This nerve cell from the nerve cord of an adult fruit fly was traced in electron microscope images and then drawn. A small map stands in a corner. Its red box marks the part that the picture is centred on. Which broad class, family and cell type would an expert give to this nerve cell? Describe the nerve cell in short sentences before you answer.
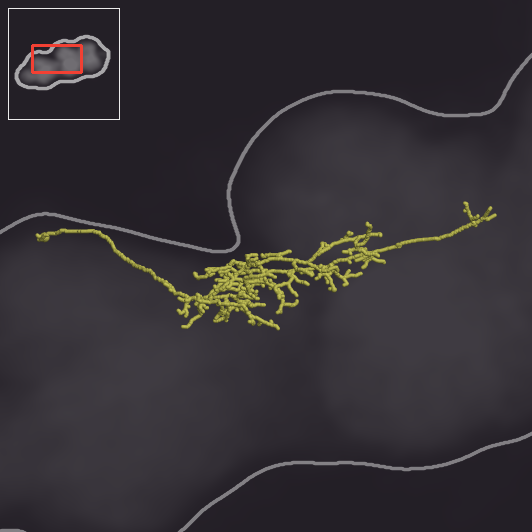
The picture shows dozens of branch ends. As drawn here it is more than twice as wide as it is tall. Its broad class is nerve-cord intrinsic neuron. The family is hemilineage 16B. Its cell type is IN16B051.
